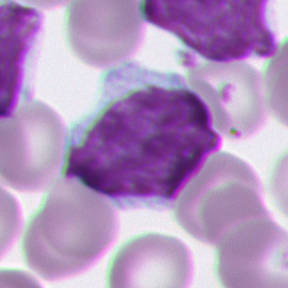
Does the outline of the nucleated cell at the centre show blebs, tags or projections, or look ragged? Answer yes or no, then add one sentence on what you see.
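Yes. The outer border of the cytoplasm is faint and ragged rather than sharply smooth.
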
